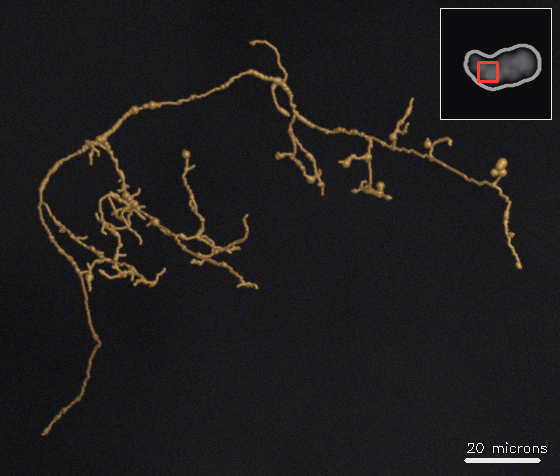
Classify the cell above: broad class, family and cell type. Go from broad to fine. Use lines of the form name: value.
broad class: nerve-cord intrinsic neuron
family: hemilineage 06A
cell type: IN06A116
